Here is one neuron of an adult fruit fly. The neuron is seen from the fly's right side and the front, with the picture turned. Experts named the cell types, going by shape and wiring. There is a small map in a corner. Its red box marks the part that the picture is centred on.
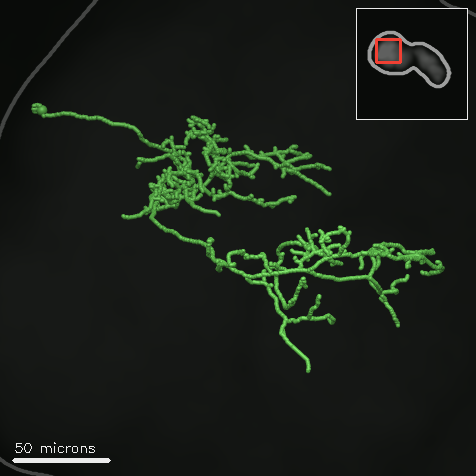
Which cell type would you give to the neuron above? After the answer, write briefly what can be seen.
It is of cell type LAL117. Its broad class is central-brain intrinsic neuron. The cell body can be seen at the upper left of the picture. By the scale bar it is about 200 microns wide in this view. The picture shows dozens of branch ends.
